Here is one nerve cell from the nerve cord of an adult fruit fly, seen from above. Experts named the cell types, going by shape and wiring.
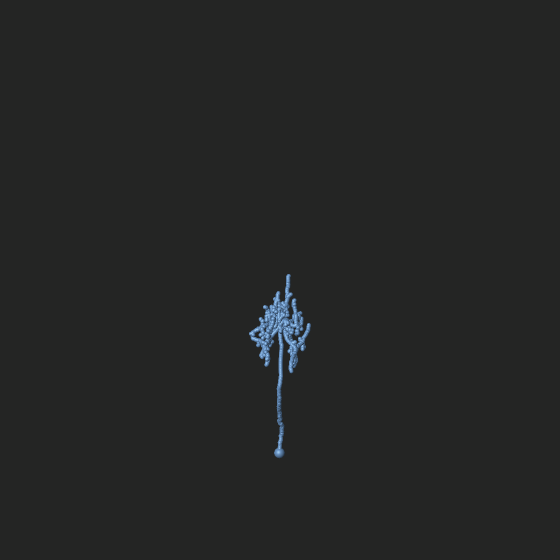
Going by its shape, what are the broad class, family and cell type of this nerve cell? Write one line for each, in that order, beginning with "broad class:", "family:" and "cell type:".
broad class: nerve-cord intrinsic neuron
family: hemilineage 00A
cell type: IN00A058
